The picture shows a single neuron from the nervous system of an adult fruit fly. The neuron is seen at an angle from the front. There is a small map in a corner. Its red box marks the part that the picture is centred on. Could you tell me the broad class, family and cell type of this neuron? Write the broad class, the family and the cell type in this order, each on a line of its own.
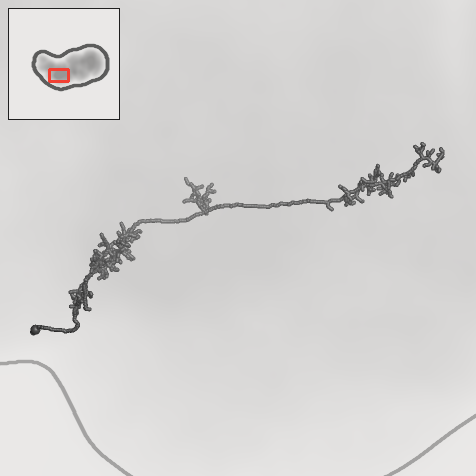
optic-lobe intrinsic neuron
TmY
TmY5a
